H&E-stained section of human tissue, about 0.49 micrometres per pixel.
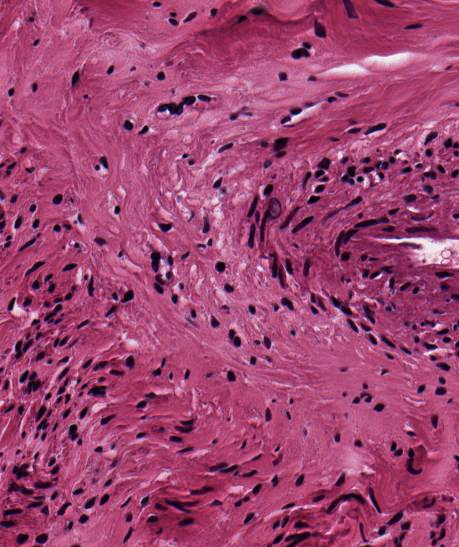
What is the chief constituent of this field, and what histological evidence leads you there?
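What you've got here is dense connective tissue. Spindle cells and collagen run in intersecting, swirling fascicles right across the field, with abundant pink collagen filling the spaces between the cells.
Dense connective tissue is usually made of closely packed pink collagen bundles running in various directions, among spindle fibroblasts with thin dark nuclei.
The nuclei here are small, dark and elongated, many of them curved or wavy. There's no epithelium, gland or fat cell anywhere.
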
